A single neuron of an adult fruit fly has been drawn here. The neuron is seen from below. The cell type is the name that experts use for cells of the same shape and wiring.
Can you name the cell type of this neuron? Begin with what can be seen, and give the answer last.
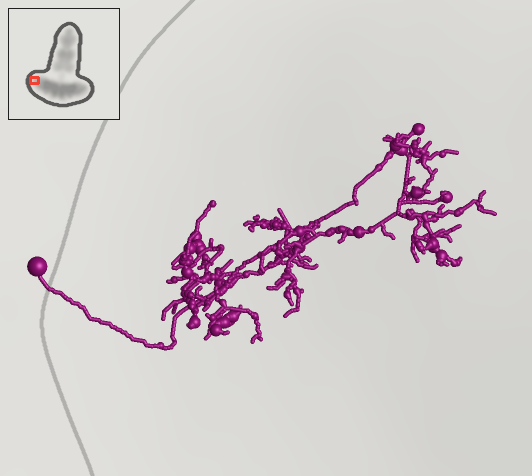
The cell body is on the left of the picture. Dozens of branch ends can be seen. Its broad class is optic-lobe intrinsic neuron. Its cell type is Mi14.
